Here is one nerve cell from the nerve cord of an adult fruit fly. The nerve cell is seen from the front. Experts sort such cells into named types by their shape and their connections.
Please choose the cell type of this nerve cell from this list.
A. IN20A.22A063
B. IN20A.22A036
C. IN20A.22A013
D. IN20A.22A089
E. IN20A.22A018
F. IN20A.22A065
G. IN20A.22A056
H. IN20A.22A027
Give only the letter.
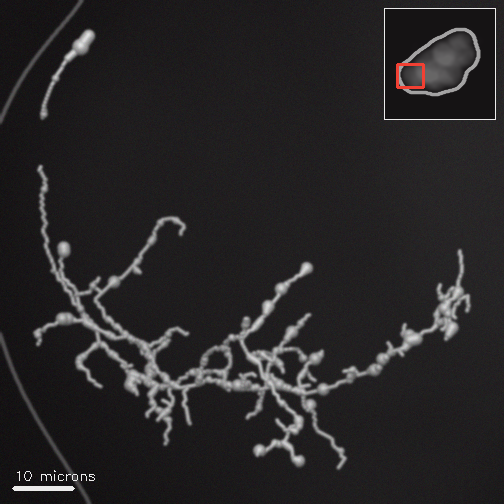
D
